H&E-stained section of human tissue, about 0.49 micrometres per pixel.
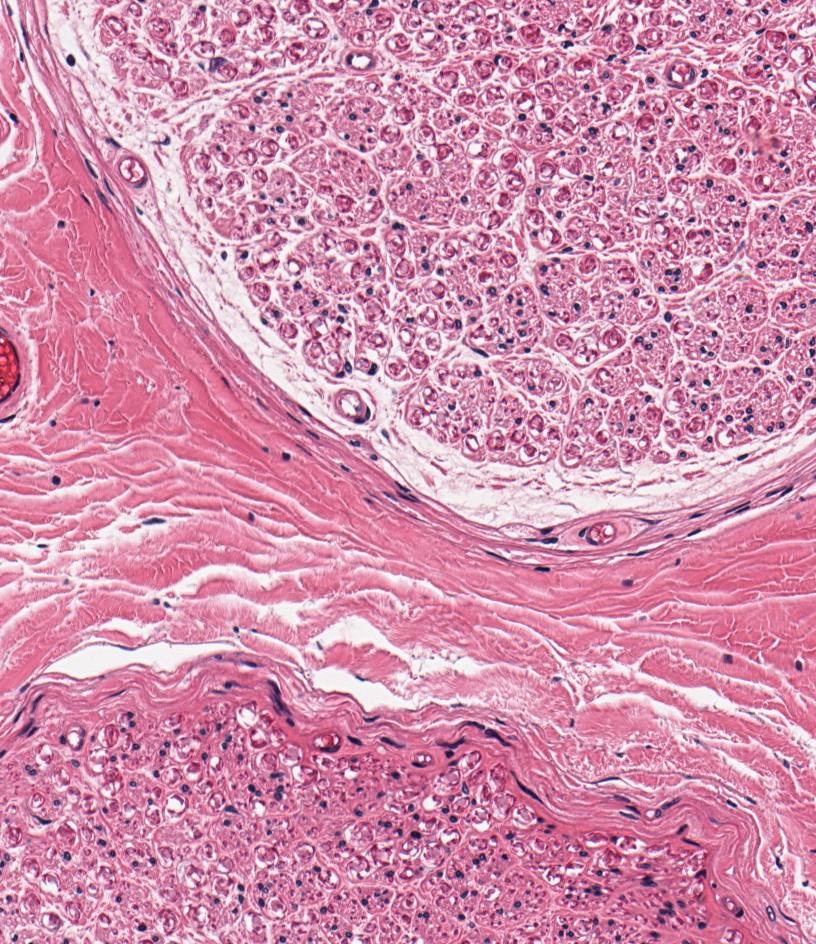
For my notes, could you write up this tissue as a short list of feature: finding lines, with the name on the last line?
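Fibres: most small, round; central pink axon, pale clear myelin halo
Nuclei: small, dark, single, scattered among fibres, both bundles
Sheath: thin, layered, bounding upper bundle; elongated flattened nuclei parallel to edge
Gap: pale, loose, empty-looking, separating fibres from sheath, upper bundle lower-left
Name: tibial nerve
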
